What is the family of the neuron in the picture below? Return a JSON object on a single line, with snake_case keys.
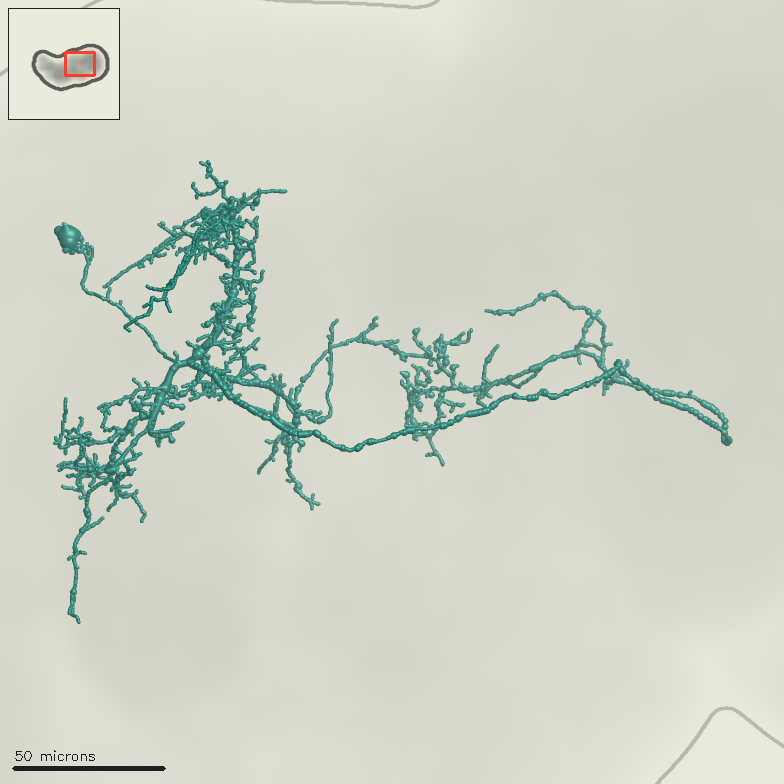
{"family": "hemilineage SMPpv2_ventral"}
